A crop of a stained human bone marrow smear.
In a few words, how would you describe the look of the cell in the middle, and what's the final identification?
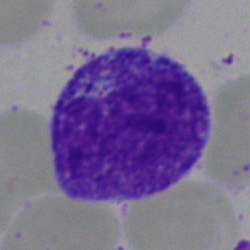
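Notice that no distinct rim of cytoplasm can be made out around the nucleus. Nor can you see a clear nucleolus inside it, and no vacuoles appear anywhere in the cell. The picture is slightly blurred, which softens the fine detail. This is a myelocyte.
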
